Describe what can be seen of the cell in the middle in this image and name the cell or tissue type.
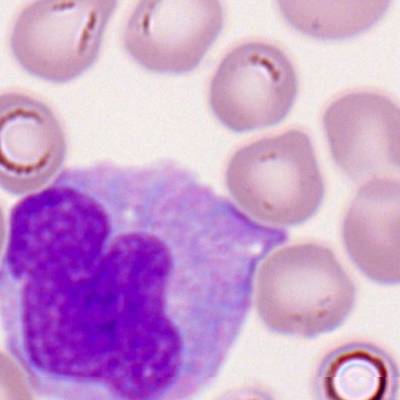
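Notice how irregular the cell's outline is, not round at all. Inside, the nucleus sits in the left part of the cell; it is irregular and folded, with deep indentations cutting into its outline. Take your time: no nucleoli can be seen there. What we have is a monocyte.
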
